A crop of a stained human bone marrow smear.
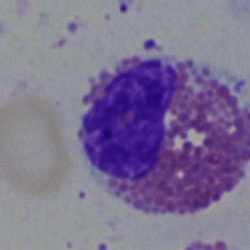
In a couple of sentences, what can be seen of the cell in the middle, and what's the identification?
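Looking first at the nucleus, I see that it is not divided into lobes. The cytoplasm, I notice, is packed with coarse, round granules of a reddish-purple colour. Among those granules lie a few small clear spaces. So this cell is an eosinophil.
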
